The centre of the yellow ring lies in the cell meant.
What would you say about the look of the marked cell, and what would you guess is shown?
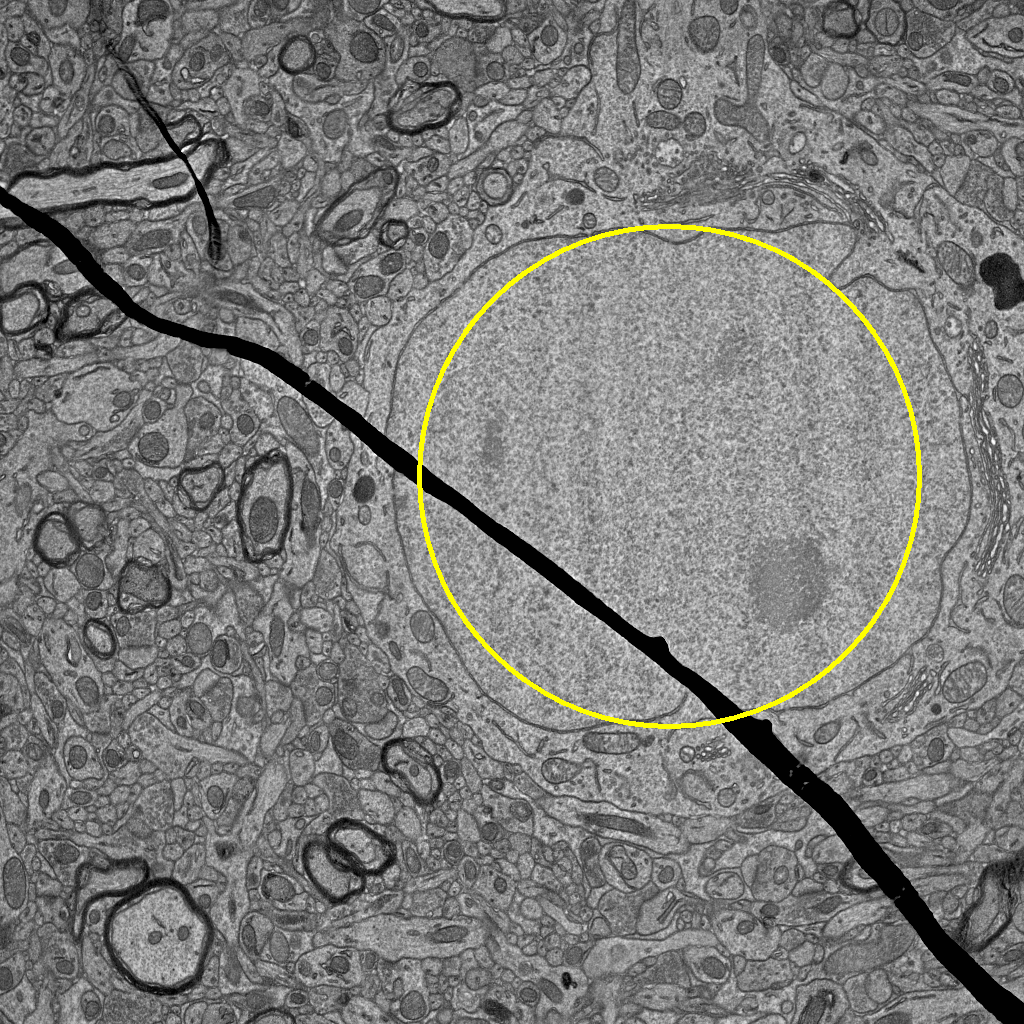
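Smooth nuclear outline, no deep infoldings. Chromatin pale, finely dispersed; no dark band along envelope. Largest darker granular patch: lower right of nucleus. Stacks of parallel membranes in cytoplasm right of nucleus. Cell: excitatory neuron.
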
